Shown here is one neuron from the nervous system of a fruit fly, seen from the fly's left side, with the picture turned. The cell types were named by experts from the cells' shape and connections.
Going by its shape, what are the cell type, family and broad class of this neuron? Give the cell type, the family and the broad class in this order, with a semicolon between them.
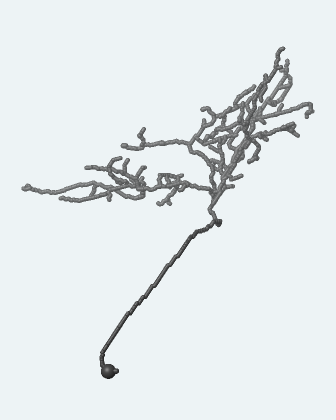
IN14A105; hemilineage 14A; nerve-cord intrinsic neuron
